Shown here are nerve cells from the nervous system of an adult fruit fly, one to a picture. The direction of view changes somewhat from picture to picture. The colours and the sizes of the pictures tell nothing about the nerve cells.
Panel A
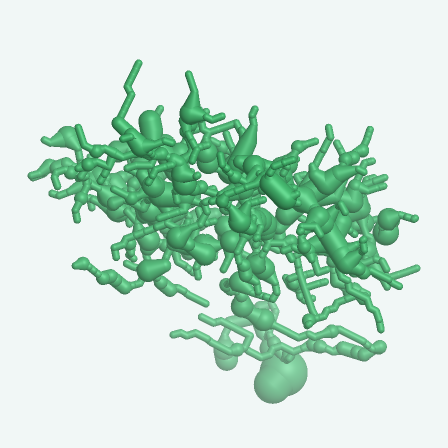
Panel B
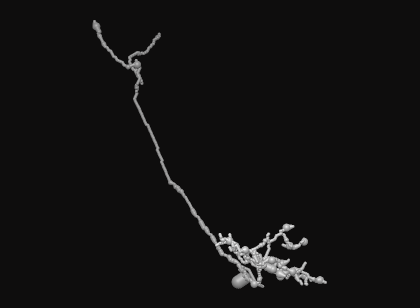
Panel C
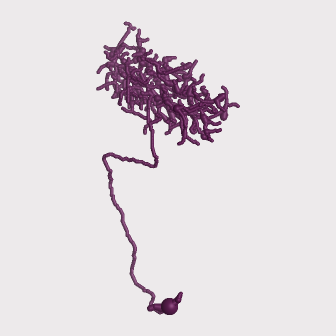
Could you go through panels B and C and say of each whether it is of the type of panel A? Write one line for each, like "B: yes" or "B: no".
B: no
C: yes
